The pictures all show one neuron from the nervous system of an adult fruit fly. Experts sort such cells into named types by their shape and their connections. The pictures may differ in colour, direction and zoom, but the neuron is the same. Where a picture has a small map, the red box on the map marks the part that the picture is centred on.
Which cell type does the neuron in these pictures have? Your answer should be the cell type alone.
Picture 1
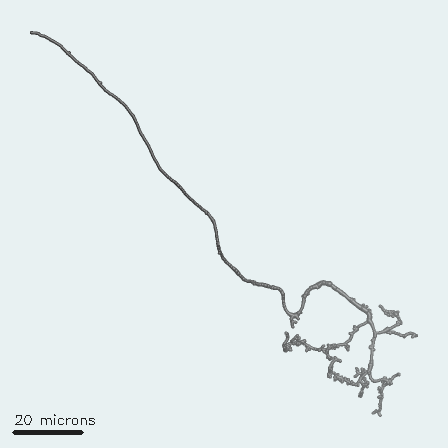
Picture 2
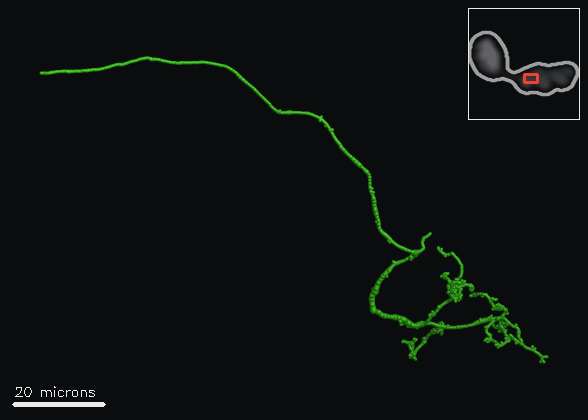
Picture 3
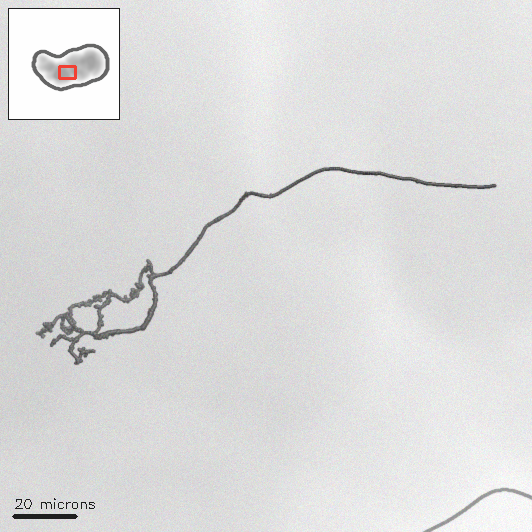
SNta14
